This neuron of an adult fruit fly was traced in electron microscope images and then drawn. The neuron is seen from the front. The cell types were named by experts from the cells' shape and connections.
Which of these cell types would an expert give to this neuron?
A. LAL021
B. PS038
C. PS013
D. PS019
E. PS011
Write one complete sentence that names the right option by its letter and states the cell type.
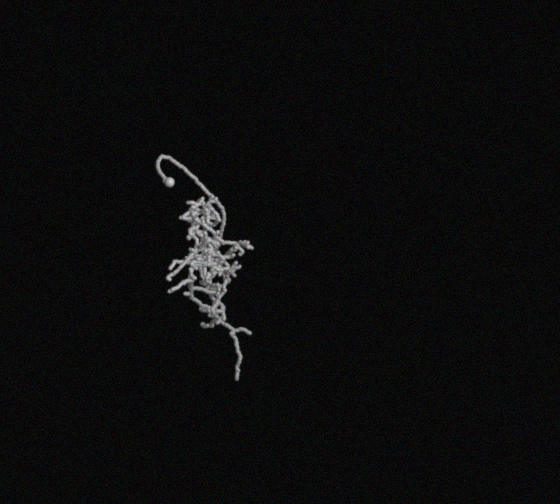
Option A names LAL021, the type of cell that the neuron is.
